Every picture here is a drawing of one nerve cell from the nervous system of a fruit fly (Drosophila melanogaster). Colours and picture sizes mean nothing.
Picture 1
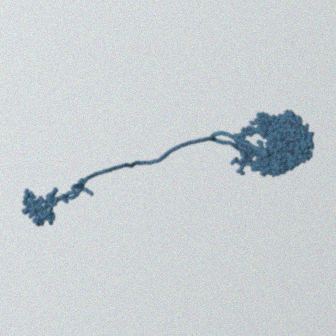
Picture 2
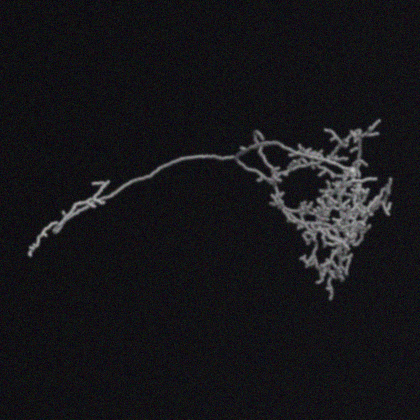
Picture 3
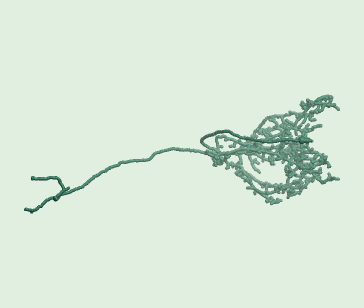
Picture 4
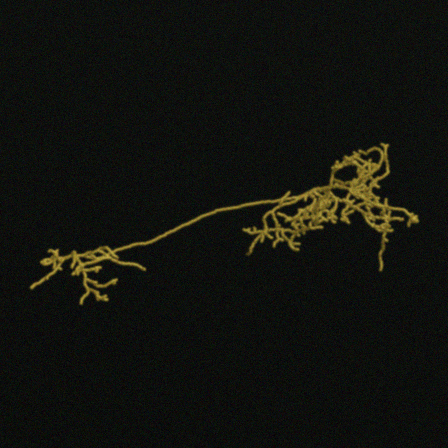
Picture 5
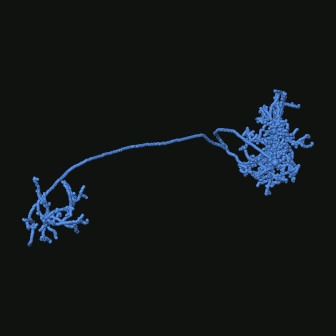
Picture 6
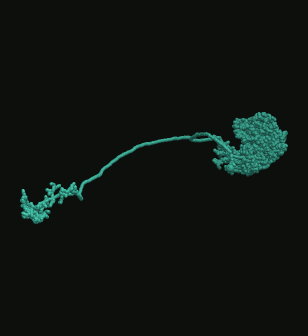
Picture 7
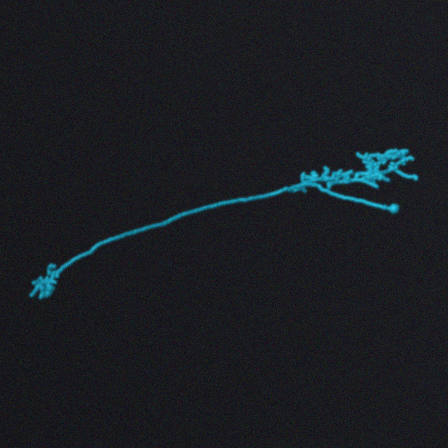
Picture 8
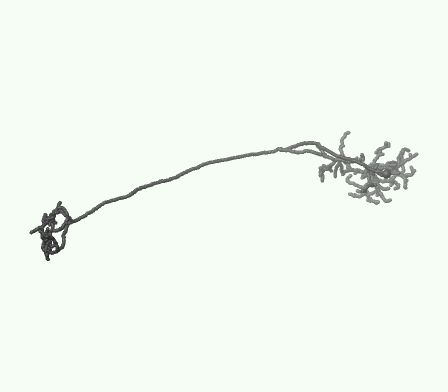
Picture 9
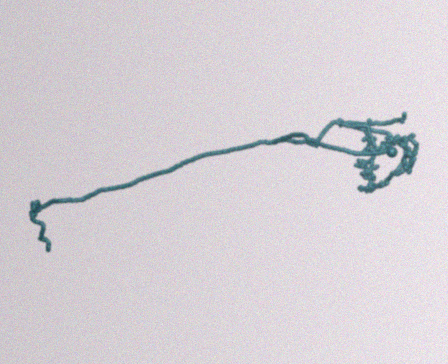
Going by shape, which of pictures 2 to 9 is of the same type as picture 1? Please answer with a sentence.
Picture 6 is of the same cell type.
